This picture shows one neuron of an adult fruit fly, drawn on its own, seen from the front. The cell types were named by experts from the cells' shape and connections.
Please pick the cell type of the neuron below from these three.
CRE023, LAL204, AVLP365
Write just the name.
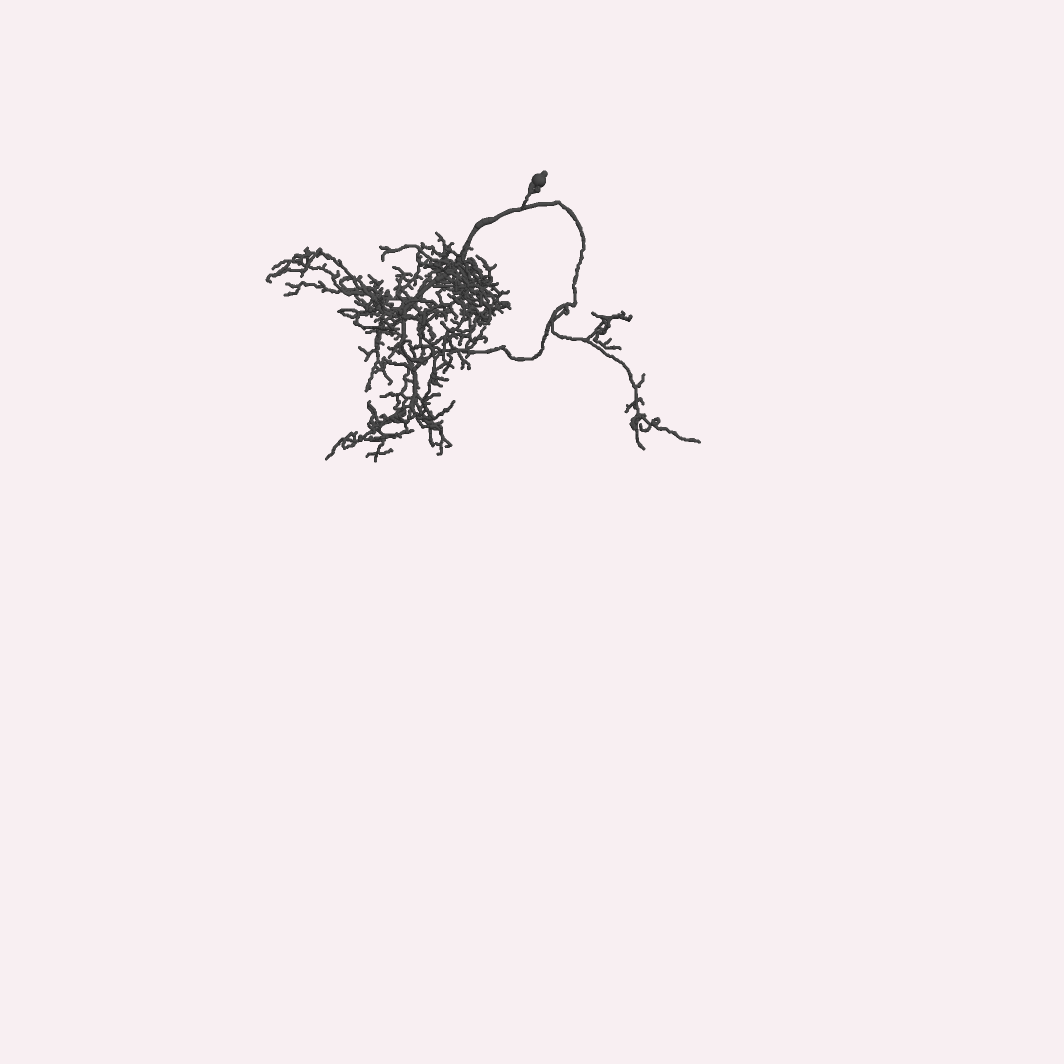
CRE023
